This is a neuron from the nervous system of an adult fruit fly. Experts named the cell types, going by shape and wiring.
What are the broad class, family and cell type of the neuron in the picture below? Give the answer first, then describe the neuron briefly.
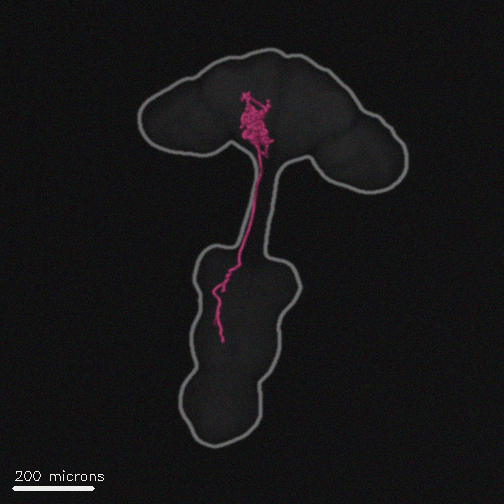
Its broad class is descending neuron. The family is hemilineage MD3. It is of cell type DNg64. It reaches both the brain and the nerve cord, passing through the neck. From top to bottom in the picture it spans about 650 microns.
